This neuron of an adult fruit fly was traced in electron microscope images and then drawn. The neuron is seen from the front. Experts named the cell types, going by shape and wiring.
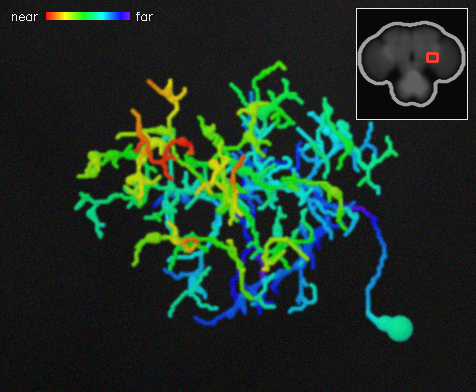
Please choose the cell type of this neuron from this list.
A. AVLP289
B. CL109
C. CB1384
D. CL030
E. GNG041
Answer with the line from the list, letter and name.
C. CB1384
